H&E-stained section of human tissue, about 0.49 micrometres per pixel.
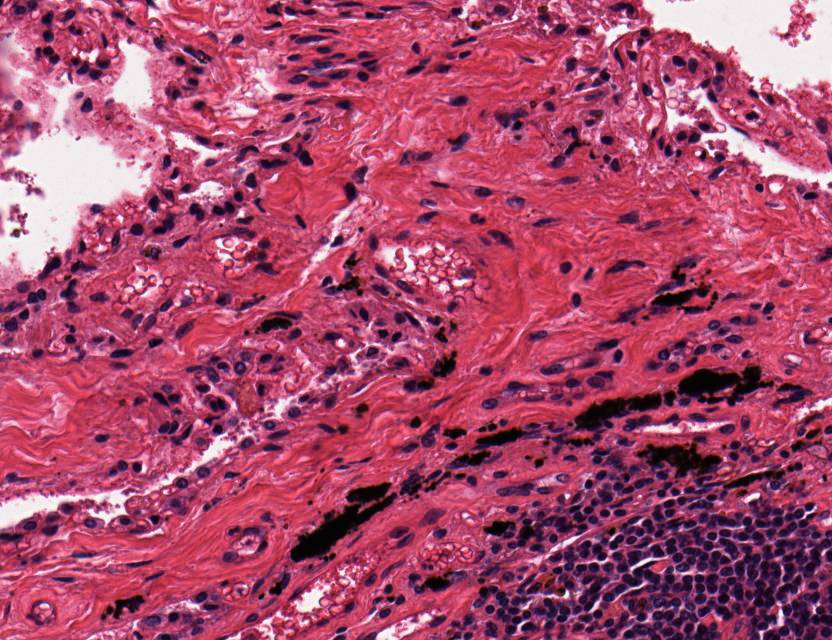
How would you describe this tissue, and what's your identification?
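The lower right sheet consists of lymphocytes: small round dark nuclei, scant cytoplasm. Coarse black pigment clumps along a diagonal band from lower centre toward the right edge. Elongated spindle-shaped nuclei lie scattered among collagen bundles. Fat cells are absent. This is lung.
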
